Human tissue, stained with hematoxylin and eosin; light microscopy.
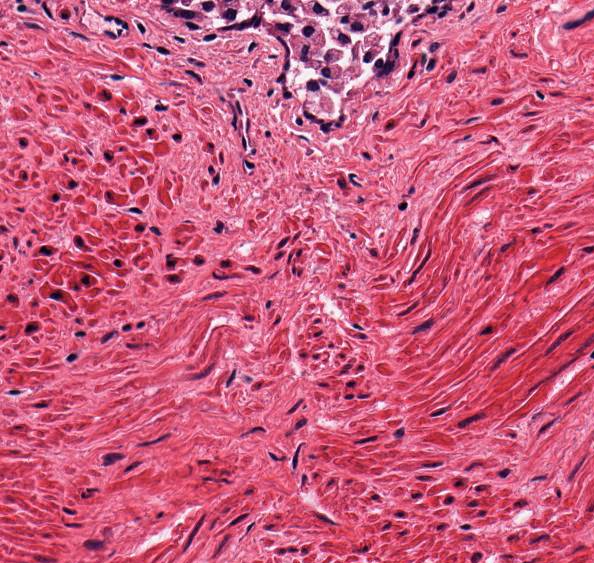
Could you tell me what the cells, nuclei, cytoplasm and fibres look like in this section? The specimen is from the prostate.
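Look at the right side, where the spindle cells are cut lengthwise and sweep from lower left toward upper right; their nuclei are elongated and lie along the cell's long axis. On the left, the bundles are cut across, giving rounded pink profiles with central nuclei.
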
